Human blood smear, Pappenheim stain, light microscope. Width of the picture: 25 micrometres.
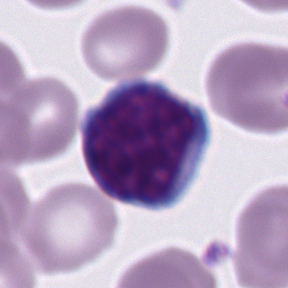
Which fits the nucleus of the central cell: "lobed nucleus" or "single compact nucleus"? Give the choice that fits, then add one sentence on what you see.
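Single compact nucleus. The nucleus is roughly round, without lobes.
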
